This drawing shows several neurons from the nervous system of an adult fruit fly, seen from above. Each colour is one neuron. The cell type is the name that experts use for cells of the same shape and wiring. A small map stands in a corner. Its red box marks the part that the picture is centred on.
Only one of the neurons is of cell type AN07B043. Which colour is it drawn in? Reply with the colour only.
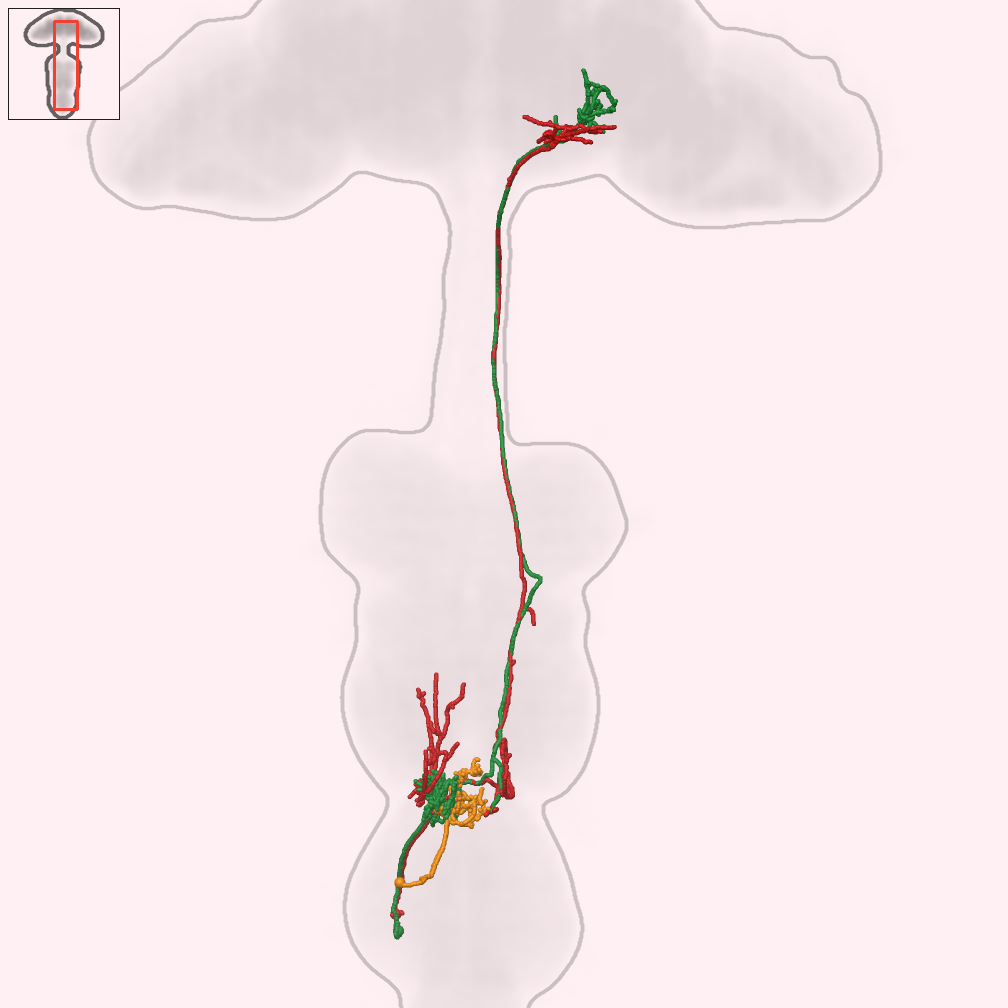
red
